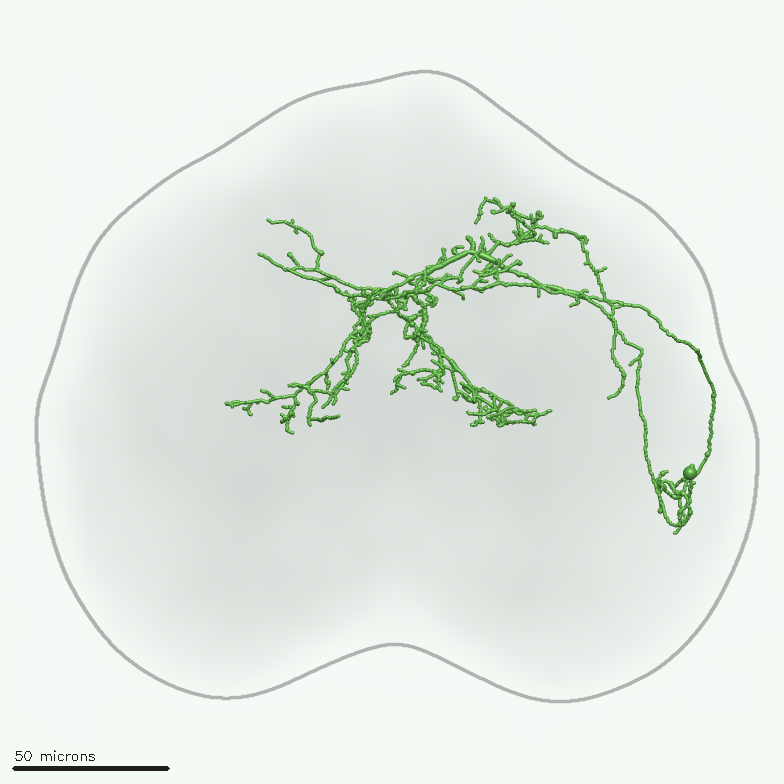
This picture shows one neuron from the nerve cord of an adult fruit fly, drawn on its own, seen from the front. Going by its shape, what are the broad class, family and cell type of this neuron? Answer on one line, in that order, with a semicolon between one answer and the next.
nerve-cord intrinsic neuron; hemilineage 08A; vMS11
